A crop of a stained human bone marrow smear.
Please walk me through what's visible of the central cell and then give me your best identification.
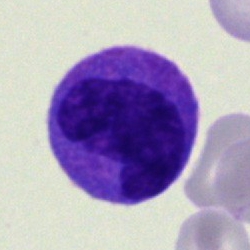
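Start with the outline, which is round and smooth. Now follow the nucleus: it is indented, and the notch opens toward the lower left. Its chromatin is dark purple and partly clumped. Around it runs a moderate rim of lilac-purple cytoplasm. This cell is a monocyte.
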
